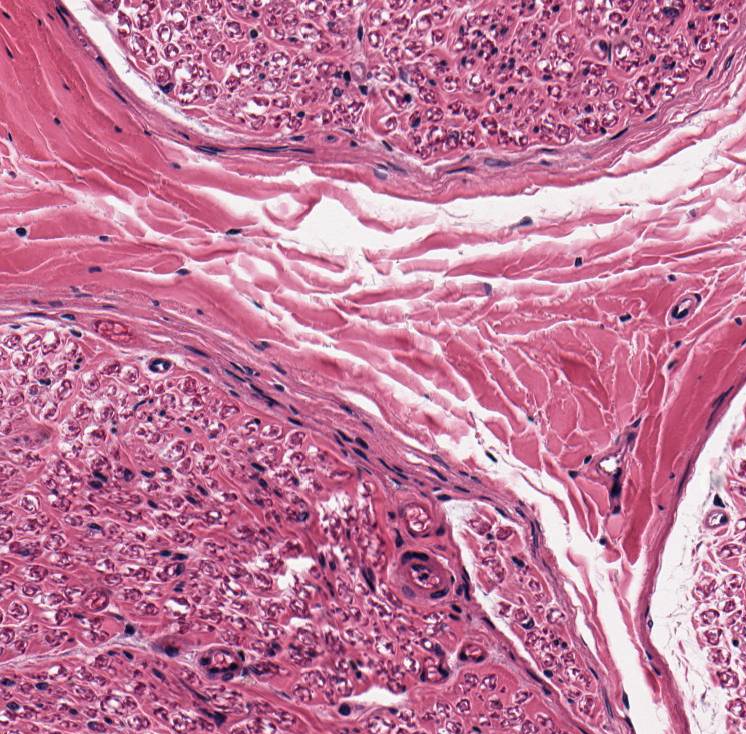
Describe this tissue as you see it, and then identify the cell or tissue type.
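Three rounded compartments, at top, lower left and right edge, lie between broad bands of pink collagen. Their fibres are cut across, each a small ring of pale halo around a central pink dot. Flattened cells with dark spindle-shaped nuclei edge each compartment, clearest at the upper right of the lower-left one. This is tibial nerve.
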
